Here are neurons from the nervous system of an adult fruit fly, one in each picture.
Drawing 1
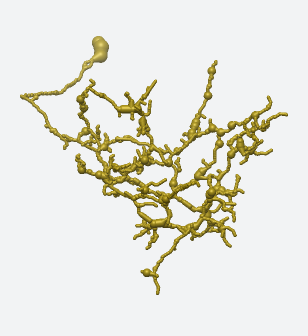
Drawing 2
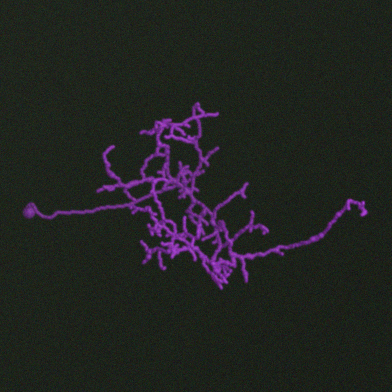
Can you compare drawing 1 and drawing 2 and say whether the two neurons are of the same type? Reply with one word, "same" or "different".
different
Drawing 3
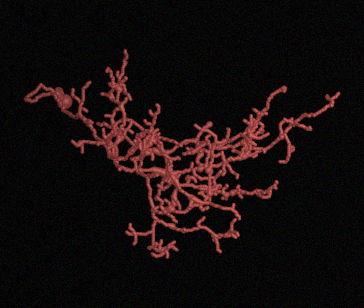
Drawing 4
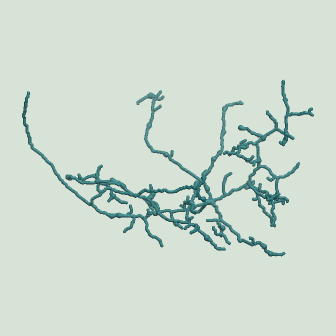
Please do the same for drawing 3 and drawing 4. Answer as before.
different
